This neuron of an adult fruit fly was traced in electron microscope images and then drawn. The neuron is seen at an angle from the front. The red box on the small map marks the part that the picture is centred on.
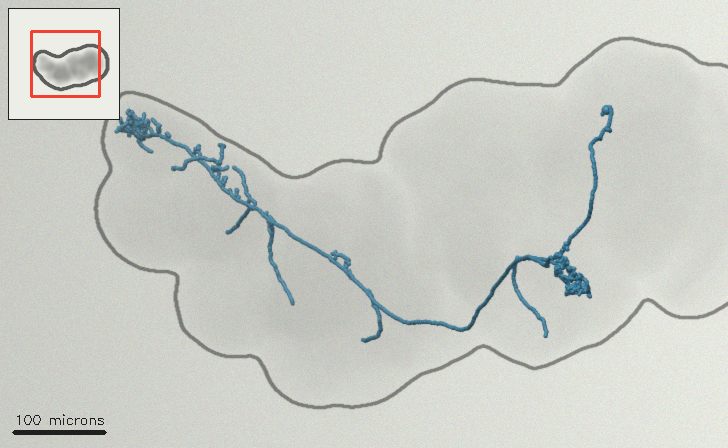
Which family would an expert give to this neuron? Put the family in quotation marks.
"hemilineage SMPpv2_dorsal"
